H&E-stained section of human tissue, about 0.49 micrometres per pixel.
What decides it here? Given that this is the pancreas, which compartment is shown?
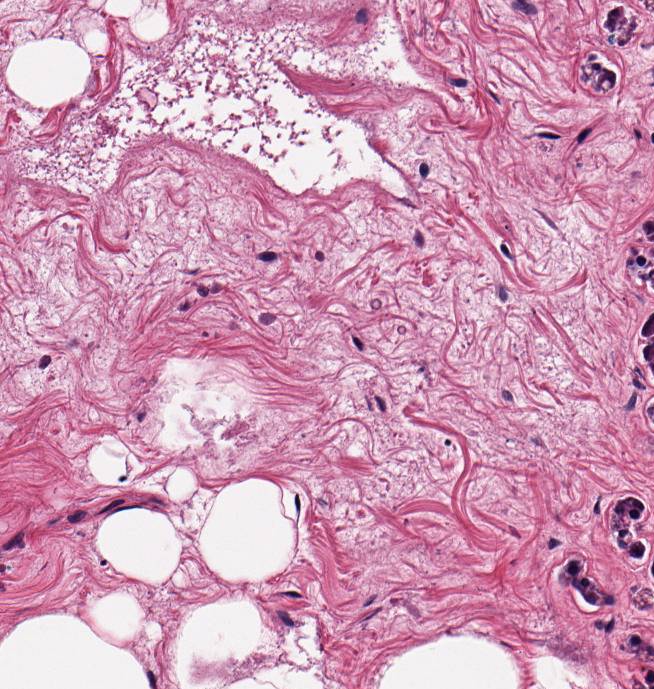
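The field shows loose connective tissue. Most of it is pale and loose, crossed by wavy pink collagen bundles running in many directions, with sparse stromal cells whose small dark nuclei are oval to spindle-shaped.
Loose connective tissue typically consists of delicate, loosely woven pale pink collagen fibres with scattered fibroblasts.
No surface epithelium lines any edge of the field.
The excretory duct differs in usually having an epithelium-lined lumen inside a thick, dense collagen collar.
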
